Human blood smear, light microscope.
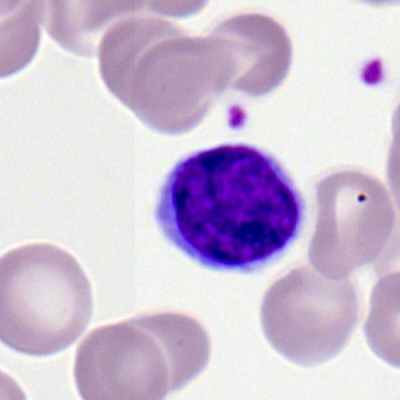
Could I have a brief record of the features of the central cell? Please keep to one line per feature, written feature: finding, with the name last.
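Nucleoli: none visible
Cytoplasm: thin rim around nucleus, pale blue
Granules: none seen in cytoplasm
Name: lymphocyte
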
